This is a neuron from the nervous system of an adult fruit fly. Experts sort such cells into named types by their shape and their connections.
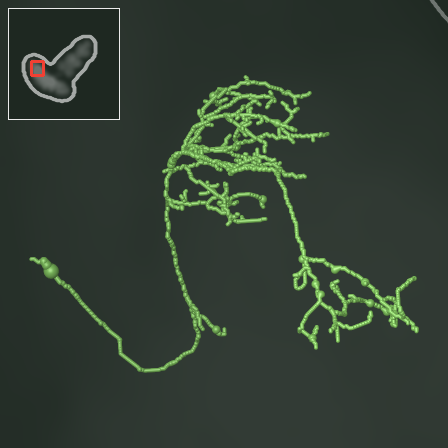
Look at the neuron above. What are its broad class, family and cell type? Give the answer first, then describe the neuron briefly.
This is a central-brain intrinsic neuron. The family is hemilineage VPNl&d1_dorsal. It is of cell type CB1909. The cell body is on the left of the picture. Dozens of branch ends can be seen.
